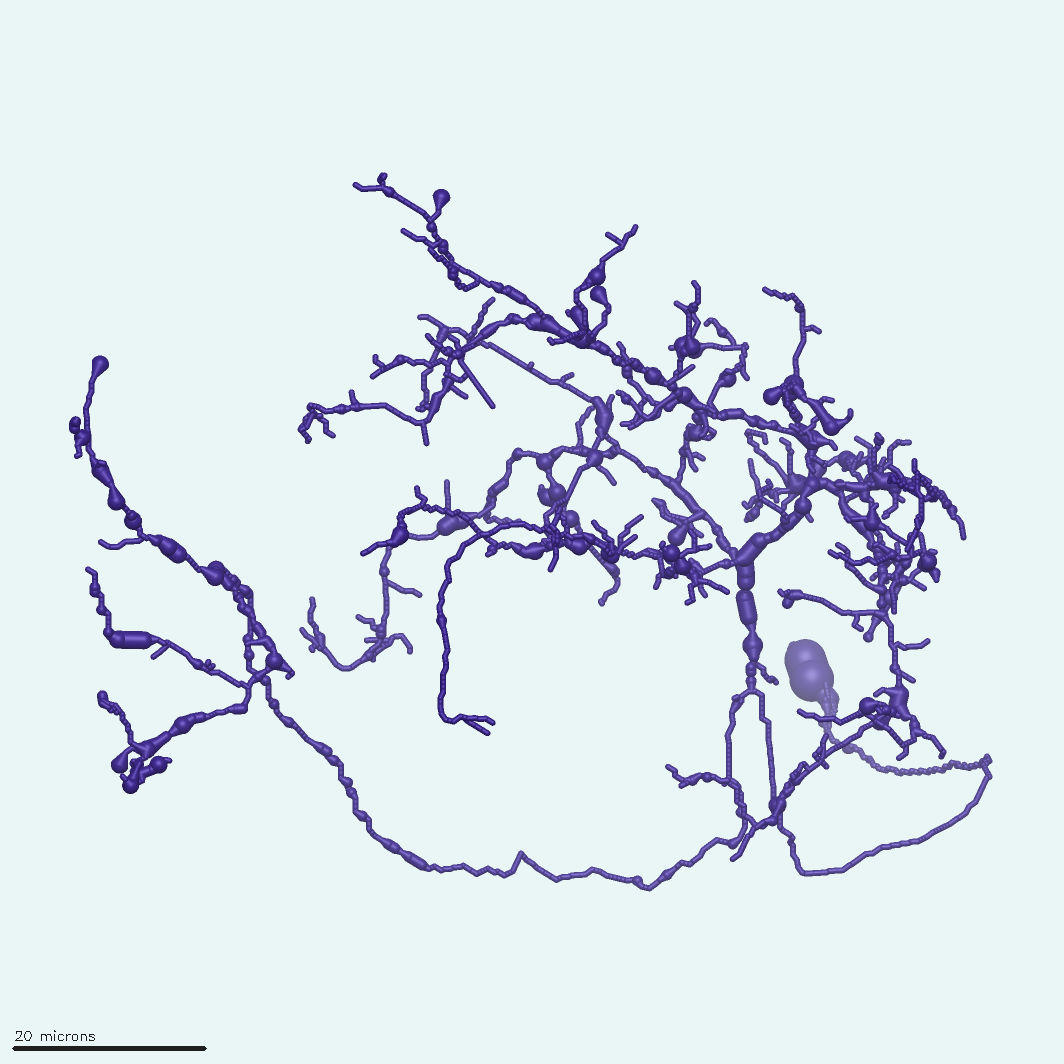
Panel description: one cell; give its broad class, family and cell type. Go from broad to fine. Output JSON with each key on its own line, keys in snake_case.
{
 "broad_class": "nerve-cord intrinsic neuron",
 "family": "hemilineage 20A.22A",
 "cell_type": "IN20A.22A028"
}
